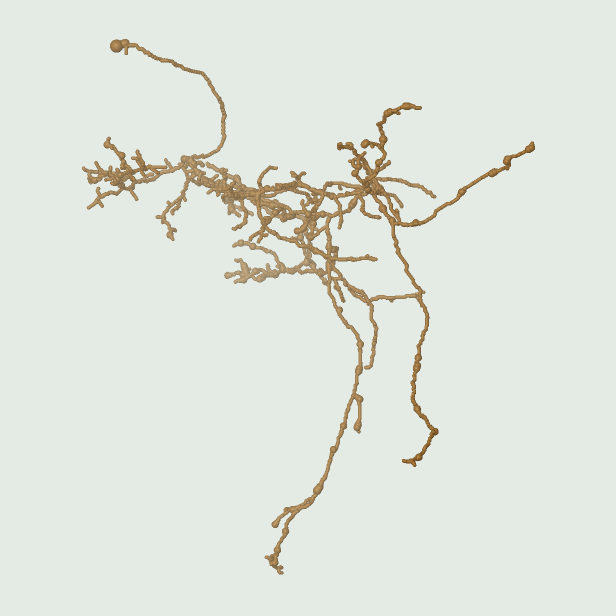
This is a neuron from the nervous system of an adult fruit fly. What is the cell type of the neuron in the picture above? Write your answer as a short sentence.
The cell type is IB016.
